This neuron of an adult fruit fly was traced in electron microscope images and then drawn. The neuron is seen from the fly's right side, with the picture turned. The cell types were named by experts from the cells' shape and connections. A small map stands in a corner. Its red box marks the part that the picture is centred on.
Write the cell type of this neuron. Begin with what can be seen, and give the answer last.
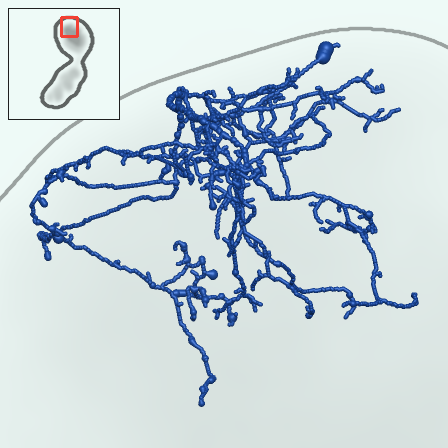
The cell body can be seen at the upper right of the picture. Dozens of branch ends can be seen. It is a central-brain intrinsic neuron. The cell type is SMP703m.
